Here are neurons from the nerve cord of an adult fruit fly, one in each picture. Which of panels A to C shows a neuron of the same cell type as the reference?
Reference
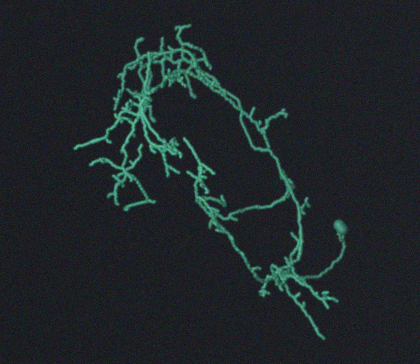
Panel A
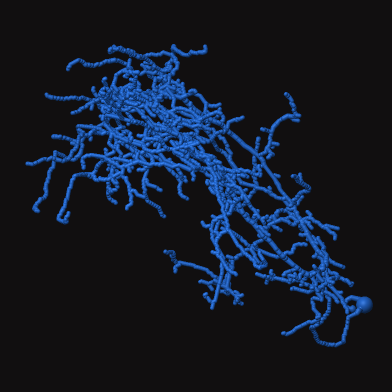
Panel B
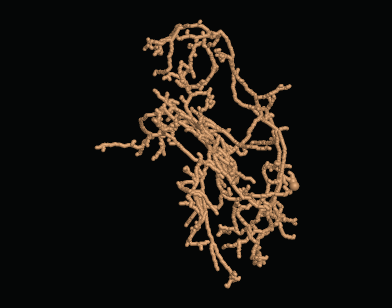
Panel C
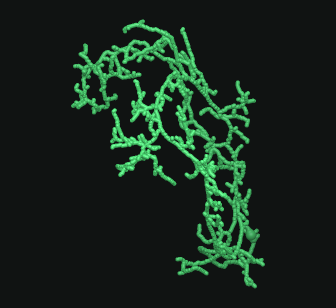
Panel C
